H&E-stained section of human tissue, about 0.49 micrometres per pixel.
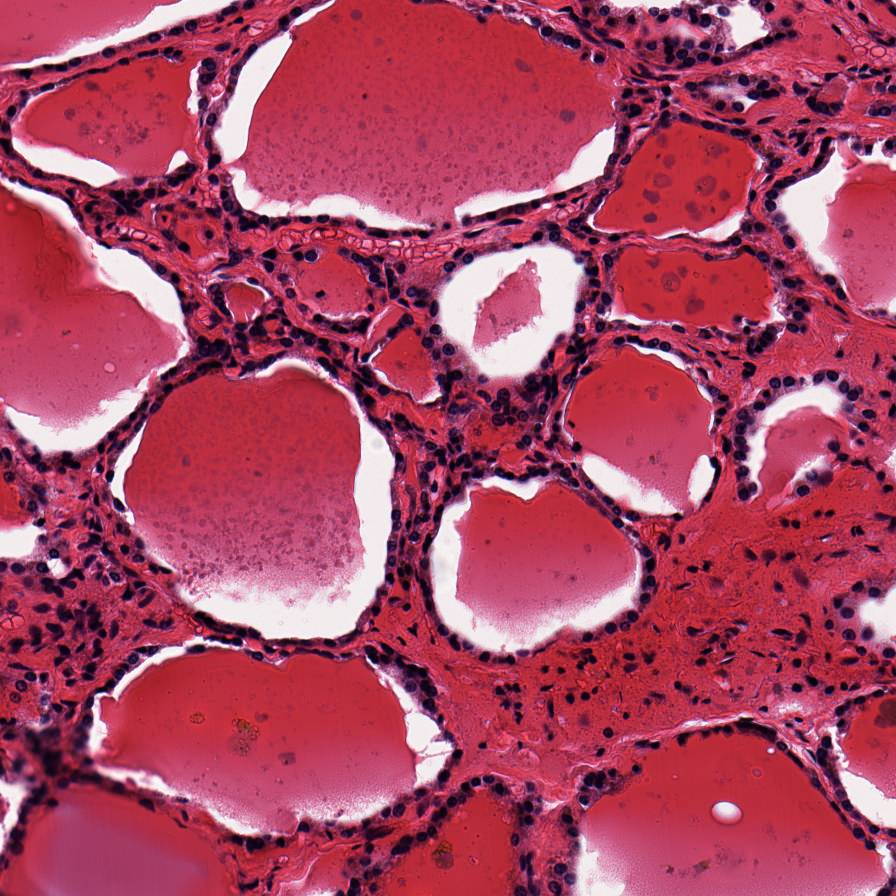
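Thyroid. Each follicle has a single lining of flattened to low cuboidal cells with small dark round nuclei. Colloid has shrunk from the walls, leaving white crescent-shaped gaps. Smaller follicles cluster upper centre among larger ones. Pink fibrous stroma with scattered spindle-shaped nuclei is widest right of centre.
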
